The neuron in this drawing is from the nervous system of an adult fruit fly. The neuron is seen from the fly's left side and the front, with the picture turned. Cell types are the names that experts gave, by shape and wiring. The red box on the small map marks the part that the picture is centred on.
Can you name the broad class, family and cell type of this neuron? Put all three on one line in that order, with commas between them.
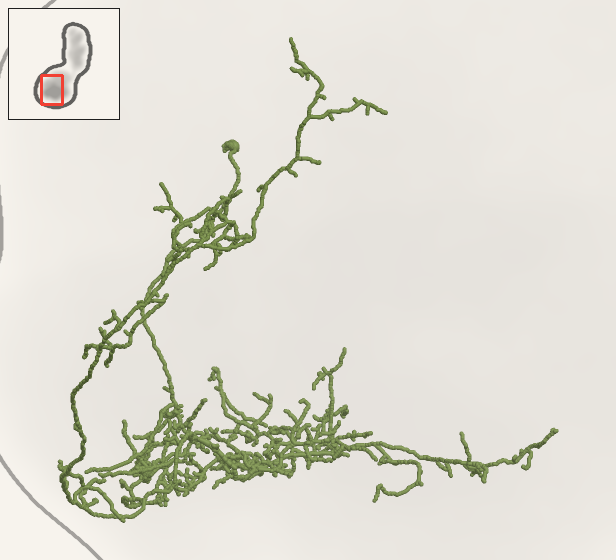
central-brain intrinsic neuron, hemilineage DM4_dorsal, pC1_3c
